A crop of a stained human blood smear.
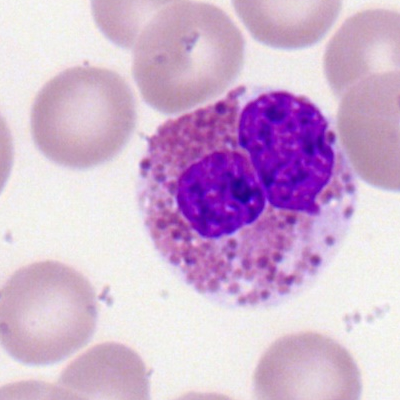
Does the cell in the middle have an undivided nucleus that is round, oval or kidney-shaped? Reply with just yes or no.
No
